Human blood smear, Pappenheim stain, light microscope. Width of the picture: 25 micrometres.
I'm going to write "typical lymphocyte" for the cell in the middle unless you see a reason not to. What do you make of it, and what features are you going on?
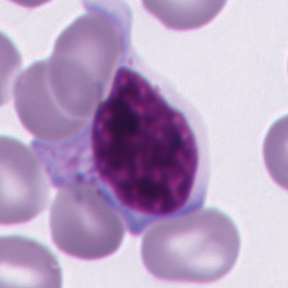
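Chromatin: dense, dark purple and coarsely clumped. Cytoplasm: pale blue, without vacuoles.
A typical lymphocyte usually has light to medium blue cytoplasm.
That colour goes with typical lymphocyte. Granules: a few fine reddish-purple granules lie in the left part of the cytoplasm.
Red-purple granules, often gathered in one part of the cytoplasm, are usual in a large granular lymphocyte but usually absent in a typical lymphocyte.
This feature favours large granular lymphocyte over typical lymphocyte. Outline: irregular, moulded against red cells pressing on several sides. The cell is a large granular lymphocyte.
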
